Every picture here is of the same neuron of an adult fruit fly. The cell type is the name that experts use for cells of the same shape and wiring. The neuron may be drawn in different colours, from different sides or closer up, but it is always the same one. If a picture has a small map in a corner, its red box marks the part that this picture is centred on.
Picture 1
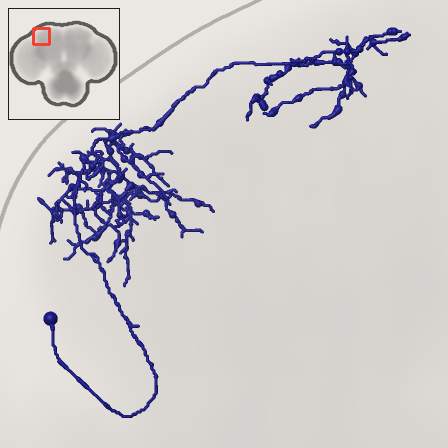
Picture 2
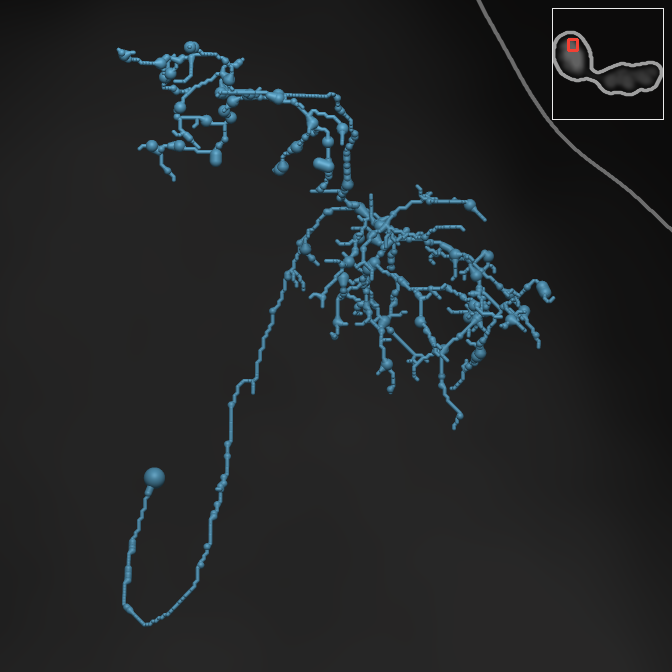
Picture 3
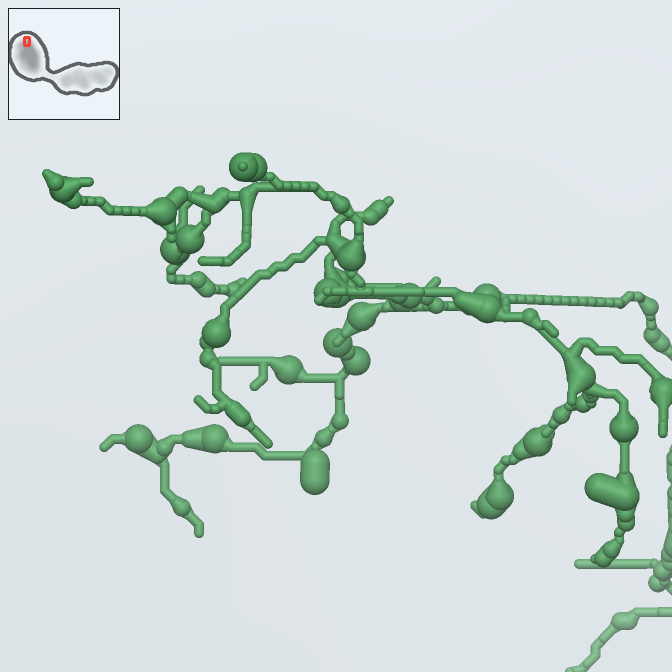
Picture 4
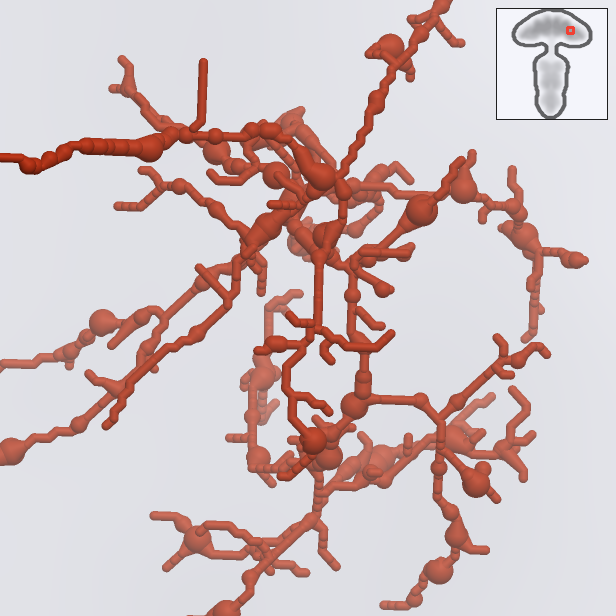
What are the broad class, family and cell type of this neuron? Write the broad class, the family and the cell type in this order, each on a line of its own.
central-brain intrinsic neuron
hemilineage VPNl&d1_dorsal
CB2823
